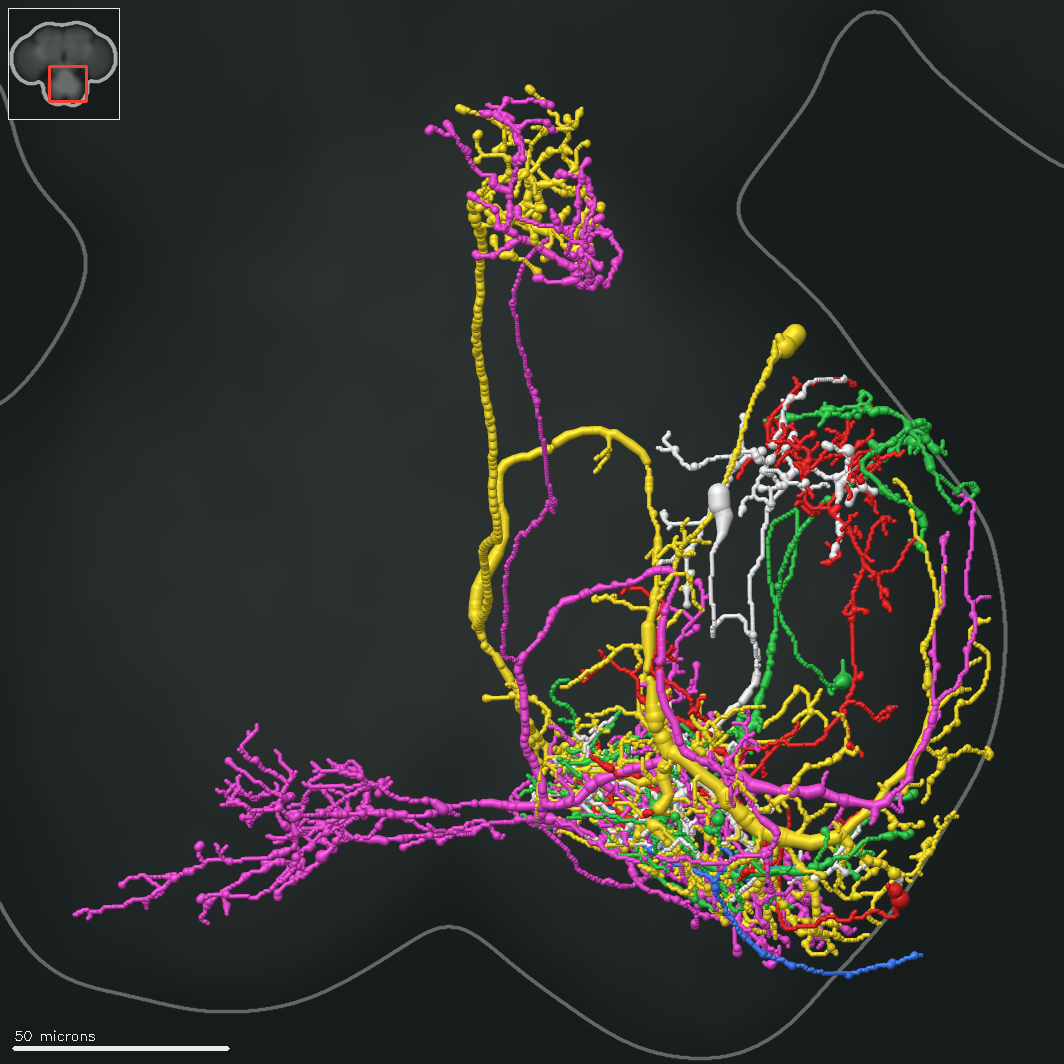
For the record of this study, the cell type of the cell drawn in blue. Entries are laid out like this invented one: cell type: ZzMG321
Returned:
cell type: SNta41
